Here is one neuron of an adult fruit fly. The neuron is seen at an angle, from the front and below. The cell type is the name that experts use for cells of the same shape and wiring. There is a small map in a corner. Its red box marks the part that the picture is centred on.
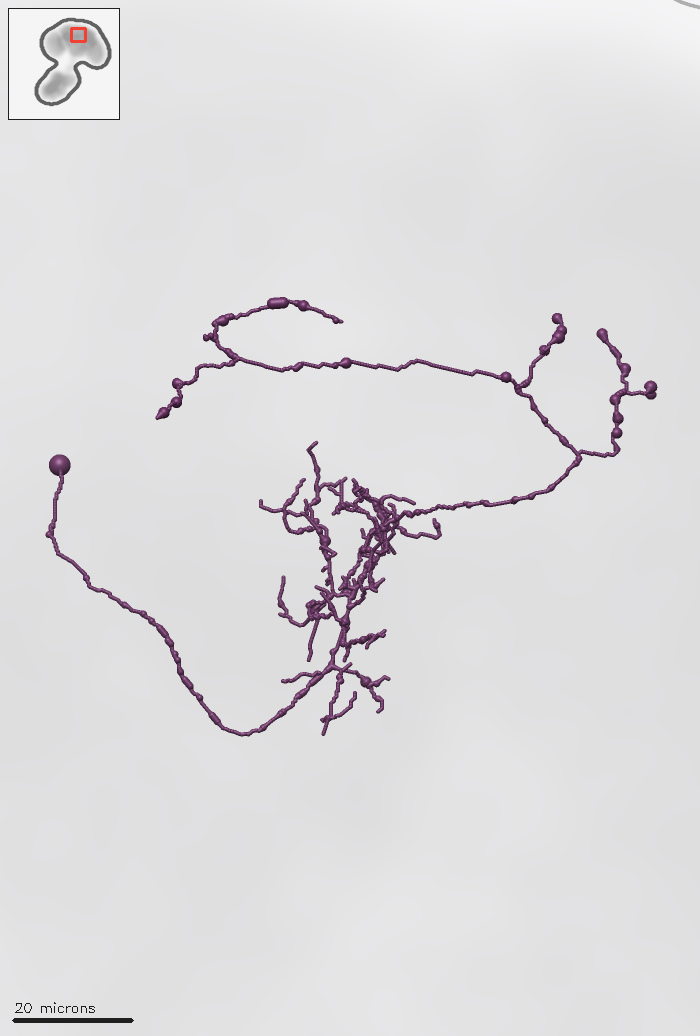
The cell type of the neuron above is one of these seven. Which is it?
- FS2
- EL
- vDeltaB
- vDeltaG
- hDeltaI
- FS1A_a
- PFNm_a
FS1A_a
